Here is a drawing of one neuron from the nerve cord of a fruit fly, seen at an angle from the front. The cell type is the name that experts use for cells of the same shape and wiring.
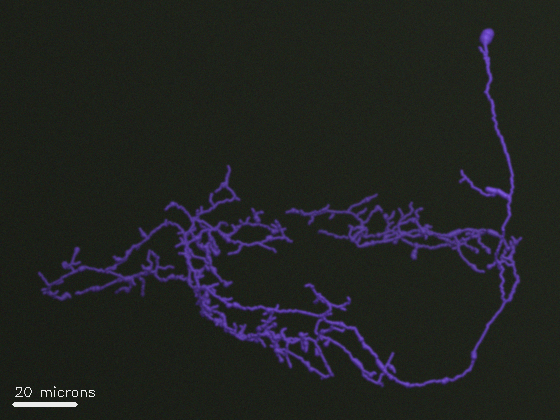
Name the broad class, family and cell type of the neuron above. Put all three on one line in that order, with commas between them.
nerve-cord intrinsic neuron, hemilineage 19A, IN19A082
